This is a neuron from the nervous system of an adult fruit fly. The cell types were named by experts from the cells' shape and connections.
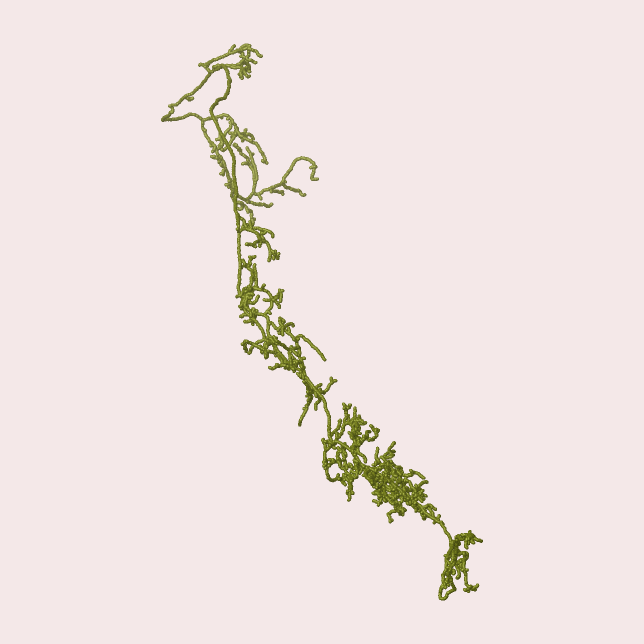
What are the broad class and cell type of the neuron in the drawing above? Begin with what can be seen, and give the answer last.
The picture shows dozens of branch ends. In this view it is taller than it is wide. It is an ascending neuron. It is of cell type ANXXX050.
